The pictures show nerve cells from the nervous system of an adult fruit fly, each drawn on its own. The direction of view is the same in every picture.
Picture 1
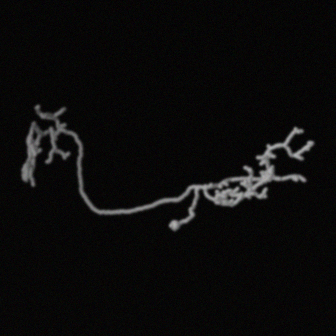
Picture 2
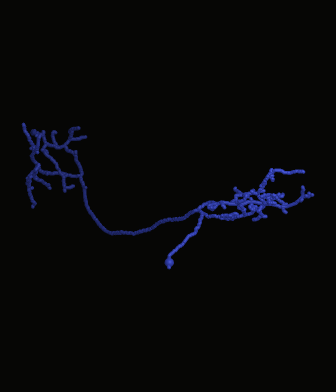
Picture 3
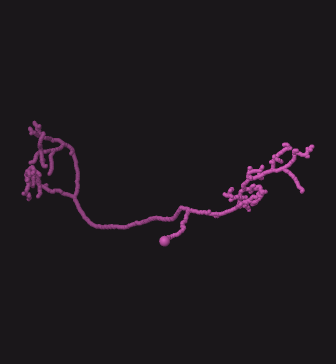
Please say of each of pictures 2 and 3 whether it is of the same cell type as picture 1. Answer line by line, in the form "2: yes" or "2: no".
2: yes
3: yes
